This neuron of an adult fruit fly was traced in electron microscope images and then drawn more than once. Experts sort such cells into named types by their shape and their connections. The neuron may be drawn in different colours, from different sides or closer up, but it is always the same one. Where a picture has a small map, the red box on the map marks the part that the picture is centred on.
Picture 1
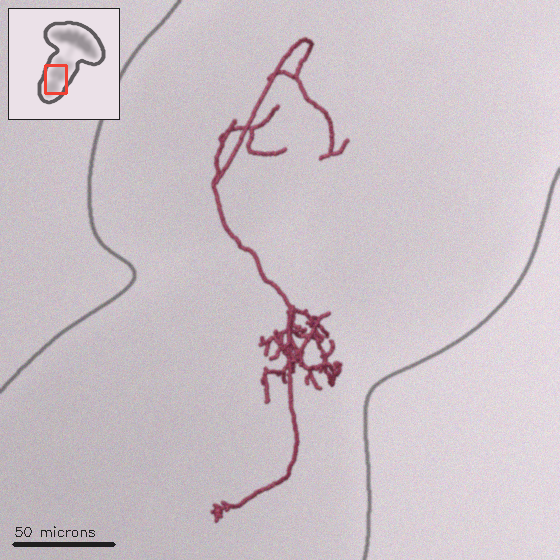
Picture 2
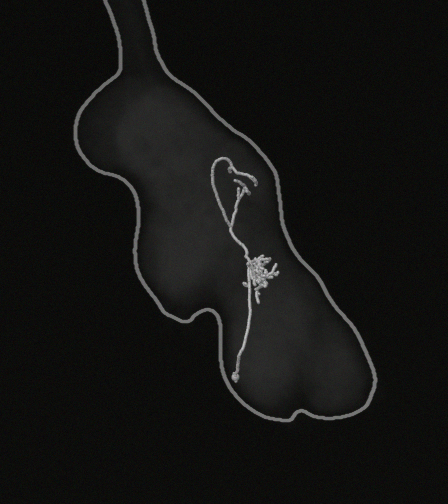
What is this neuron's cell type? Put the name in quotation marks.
"IN07B098"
